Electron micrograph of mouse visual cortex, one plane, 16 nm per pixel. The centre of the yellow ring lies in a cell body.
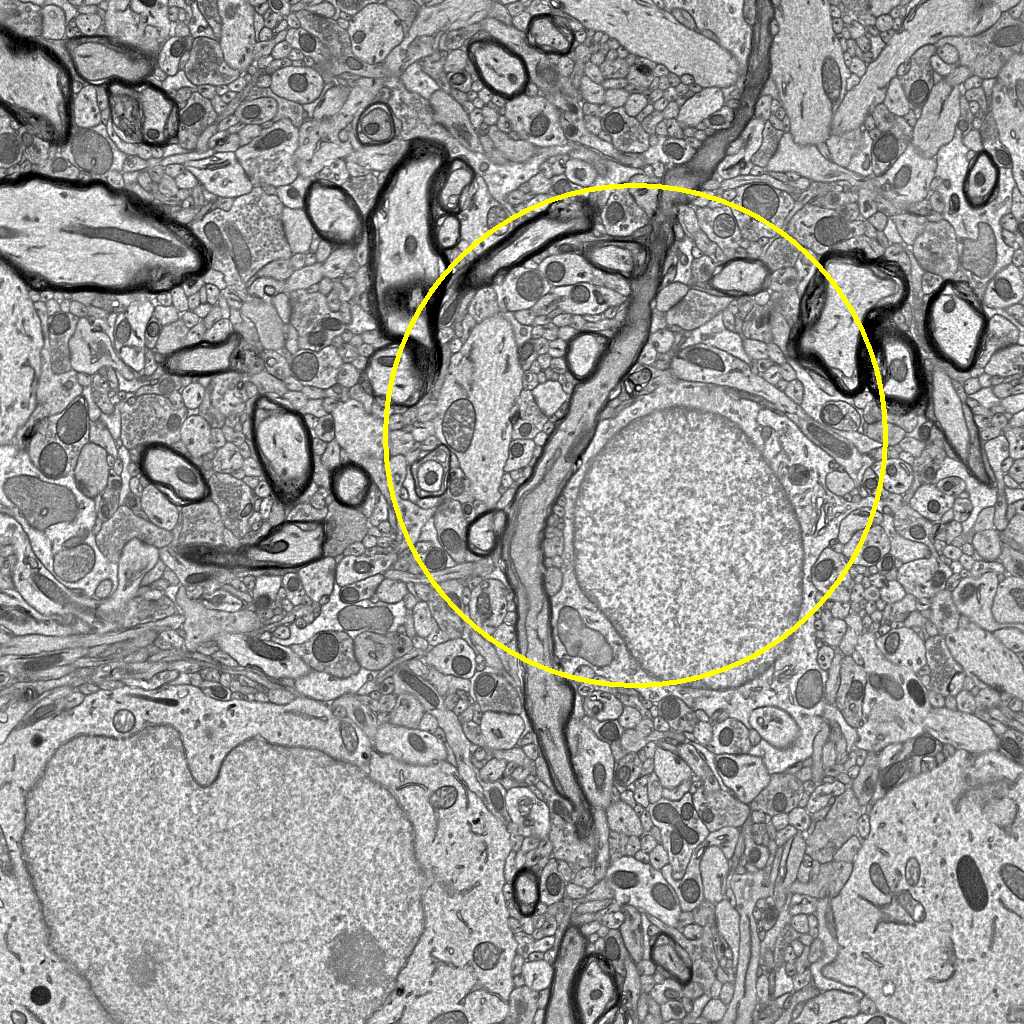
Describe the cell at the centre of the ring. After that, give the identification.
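The nucleus is a large oval with a smooth outline, and its envelope shows no deep folds or indentations. Chromatin is fine and evenly spread, without dark clumps lining the envelope. No distinct nucleolus is visible. The cell is an astrocyte.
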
